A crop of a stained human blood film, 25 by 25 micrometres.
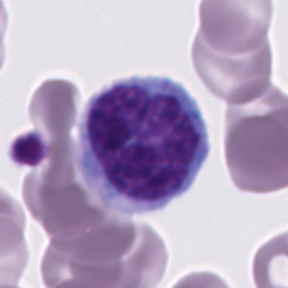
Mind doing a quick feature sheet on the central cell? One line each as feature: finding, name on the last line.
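Size: about 12 micrometres across
Nucleus: about 10 micrometres across, filling about 70% of the cell's area
Chromatin: dark purple, clumped into blotches
Cytoplasm: rim wider at lower left than at upper right, no vacuoles
Surface: no projections
Name: monocyte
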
